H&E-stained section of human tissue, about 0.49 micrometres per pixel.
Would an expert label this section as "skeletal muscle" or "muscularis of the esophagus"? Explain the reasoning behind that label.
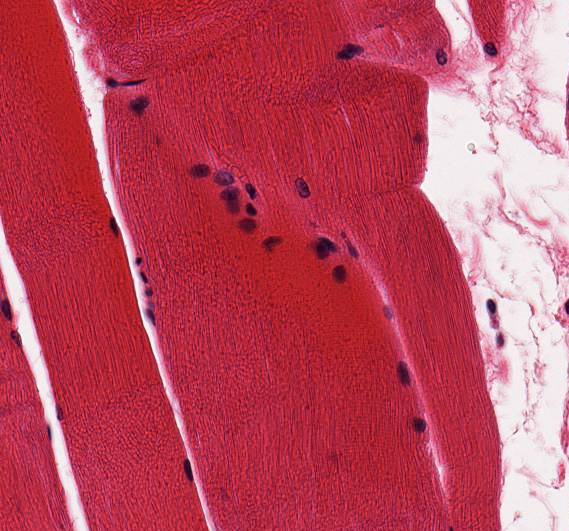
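This is skeletal muscle. First, nuclei: dark, flattened and oval, in rows along the edges of the broad central fibre.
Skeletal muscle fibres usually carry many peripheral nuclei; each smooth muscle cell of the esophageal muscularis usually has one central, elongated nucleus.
Next, fibres: long, parallel, filling most of the field, running roughly top to bottom, slanting toward the lower right, cytoplasm a deep, even eosin red. Upper right edge: pale pink, wispy loose connective tissue, few nuclei.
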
